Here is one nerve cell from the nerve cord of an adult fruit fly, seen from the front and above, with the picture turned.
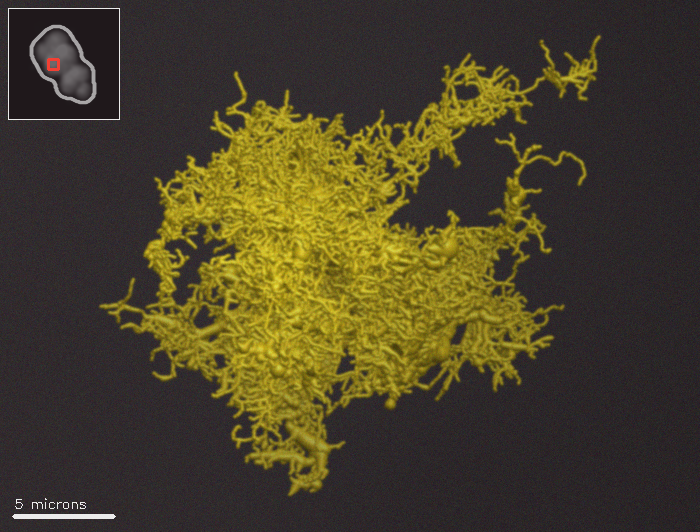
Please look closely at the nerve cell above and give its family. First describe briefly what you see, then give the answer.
The drawing shows no cell body. By the scale bar it is about 25 microns wide in this view. The picture shows more than a hundred branch ends. Its broad class is sensory neuron entering the nerve cord. Its family is called class mechanosensory tactile.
